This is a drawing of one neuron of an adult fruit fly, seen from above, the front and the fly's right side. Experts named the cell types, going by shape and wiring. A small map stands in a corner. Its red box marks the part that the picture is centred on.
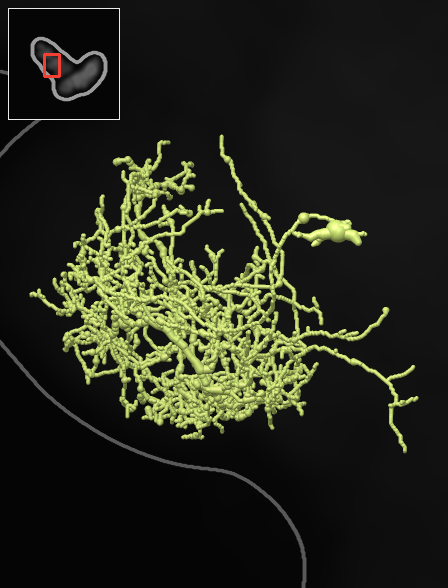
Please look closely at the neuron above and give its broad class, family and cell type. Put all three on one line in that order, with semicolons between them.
nerve-cord intrinsic neuron; hemilineage 17A; IN17A022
